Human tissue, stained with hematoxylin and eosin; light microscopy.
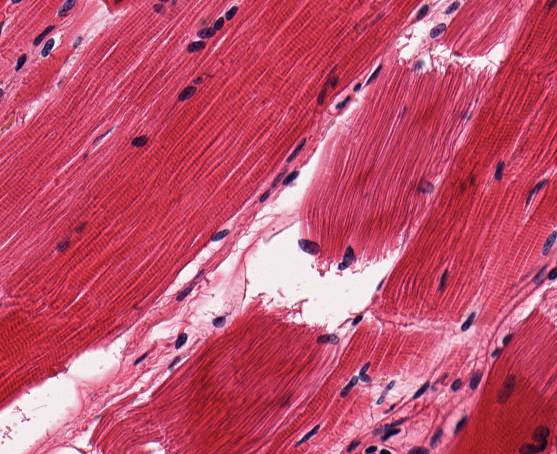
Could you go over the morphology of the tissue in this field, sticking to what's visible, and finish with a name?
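Fine, regular cross-striations in the fibres. Fibre cytoplasm deep pink-red. Nuclei small, dark purple, elongated, scattered through the field, many between fibres. Thin strands of pale, loose connective tissue between groups of fibres. Tissue: skeletal muscle.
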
